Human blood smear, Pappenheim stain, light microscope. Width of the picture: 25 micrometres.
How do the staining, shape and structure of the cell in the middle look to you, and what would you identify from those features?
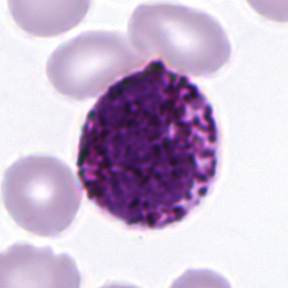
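Coarse dark purple-black granules crowd this cell, which measures about 15 by 12 micrometres. They range in size from small dots to larger clumps. Lying over the nucleus, they hide its outline. They extend right to the margin, so the edge looks finely bumpy. The cell is a basophil.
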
